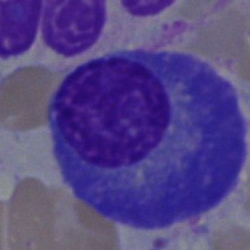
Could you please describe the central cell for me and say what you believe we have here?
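Broadly round in outline, this cell has its nucleus set off-centre toward the upper left. Abundant cytoplasm covers more of the cell than the nucleus does and stains deep blue. This is a plasma cell.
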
